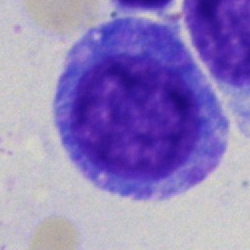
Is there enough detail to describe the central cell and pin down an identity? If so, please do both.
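The outline of the cell is round and smooth. No distinct coloured granules can be made out in its cytoplasm. A second purple-stained cell lies against its upper right edge. Slight blurring of the image softens the nuclear detail. This cell is a promyelocyte.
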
